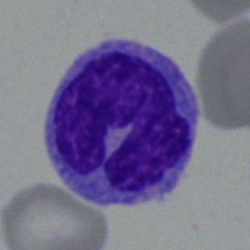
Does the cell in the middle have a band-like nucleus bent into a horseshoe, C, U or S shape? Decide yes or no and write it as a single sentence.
Yes, a curved band without separate lobes is the shape of the nucleus.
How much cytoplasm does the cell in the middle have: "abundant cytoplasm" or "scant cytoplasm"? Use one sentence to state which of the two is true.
There is only scant cytoplasm around the nucleus of this cell.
